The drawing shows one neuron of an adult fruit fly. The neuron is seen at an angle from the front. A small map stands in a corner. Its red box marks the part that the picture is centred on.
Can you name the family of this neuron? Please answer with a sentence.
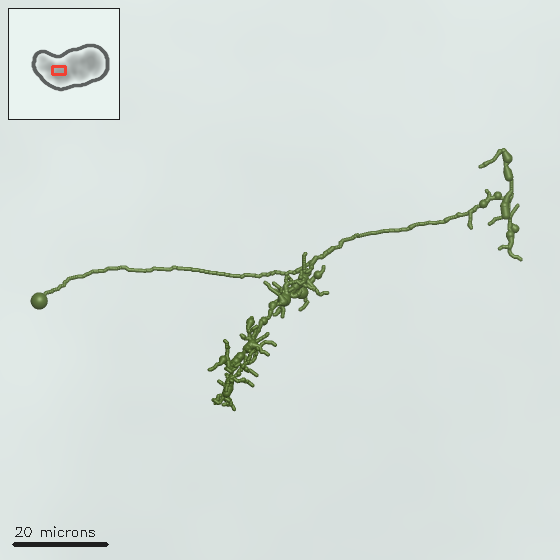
The family is T.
